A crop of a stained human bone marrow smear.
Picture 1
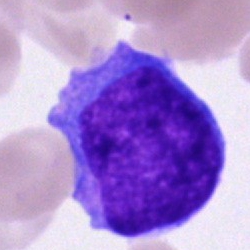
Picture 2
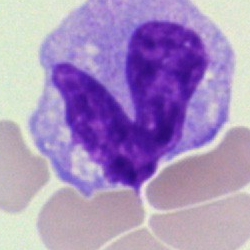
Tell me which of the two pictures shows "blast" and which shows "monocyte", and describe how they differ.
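So, picture 1 is the blast and picture 2 is the monocyte. The monocyte's nucleus is bent into a V, two elongated limbs joined at the bottom.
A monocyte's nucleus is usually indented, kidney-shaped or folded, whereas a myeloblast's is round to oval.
I can't see any nucleoli in it.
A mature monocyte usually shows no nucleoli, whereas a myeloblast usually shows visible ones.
Its cytoplasm is abundant and pale lilac.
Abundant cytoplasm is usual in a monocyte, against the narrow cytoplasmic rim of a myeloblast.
There are small pale clear areas in that cytoplasm, at the lower left of the nucleus.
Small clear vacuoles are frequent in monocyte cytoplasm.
And the outline is irregular, slightly angular rather than smoothly round, with red cells pressing against its lower edge. In the blast, by contrast, the cytoplasm is strong blue and lies mainly as a crescent on the left side of the nucleus, with no granules. Its chromatin is dark purple, finely mottled, with a few darker clumps. Its left edge is irregular too, with small blunt projections.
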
